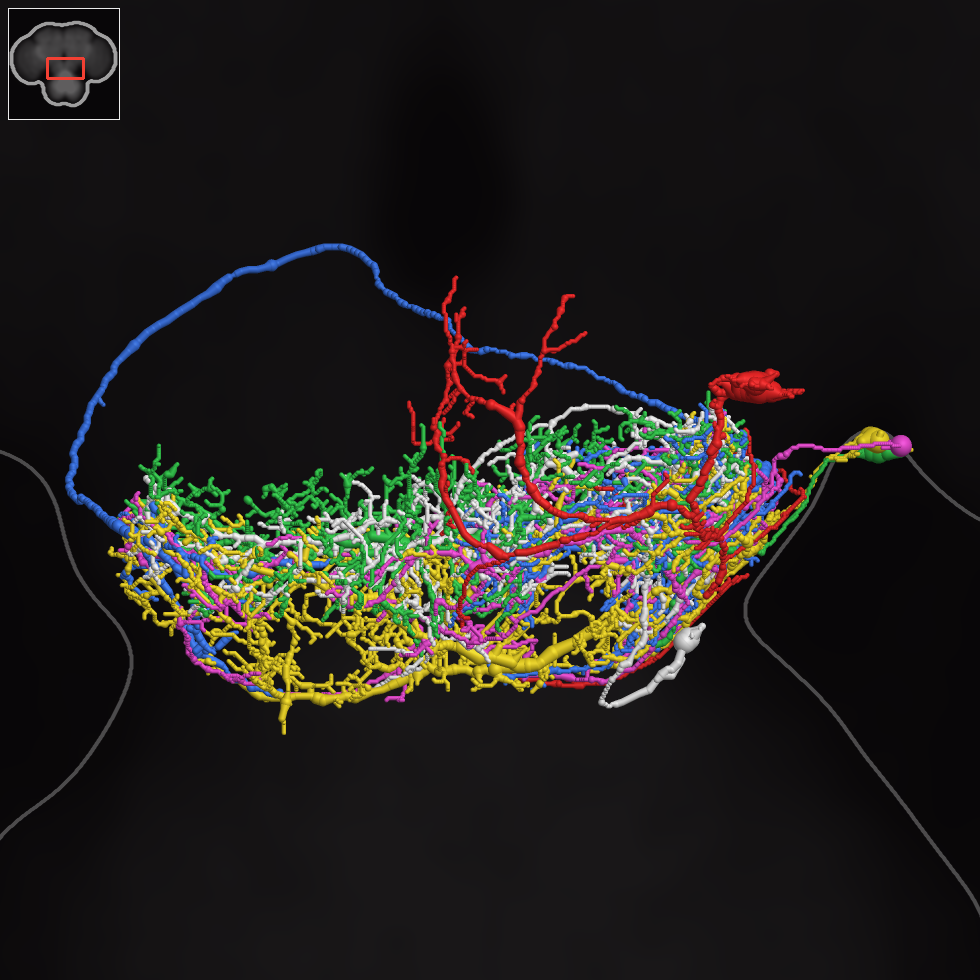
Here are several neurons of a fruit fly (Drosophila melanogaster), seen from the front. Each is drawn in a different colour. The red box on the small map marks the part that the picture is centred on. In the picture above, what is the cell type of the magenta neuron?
GNG472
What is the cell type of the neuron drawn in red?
DNg28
